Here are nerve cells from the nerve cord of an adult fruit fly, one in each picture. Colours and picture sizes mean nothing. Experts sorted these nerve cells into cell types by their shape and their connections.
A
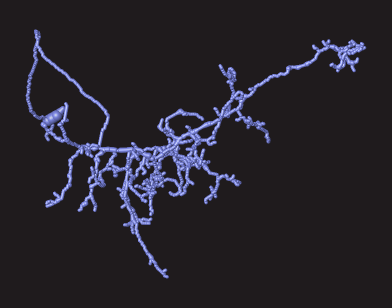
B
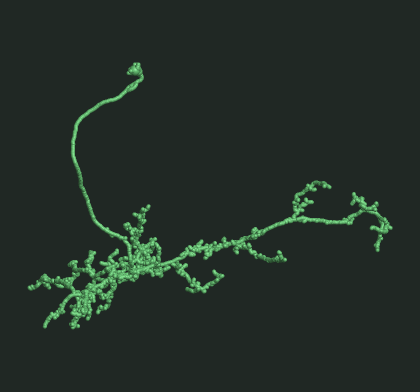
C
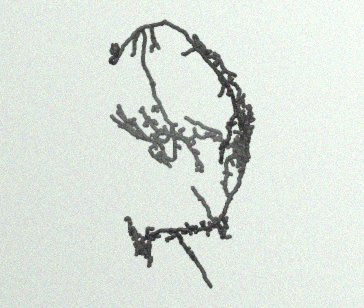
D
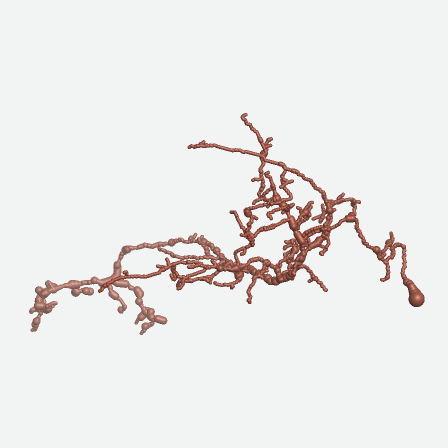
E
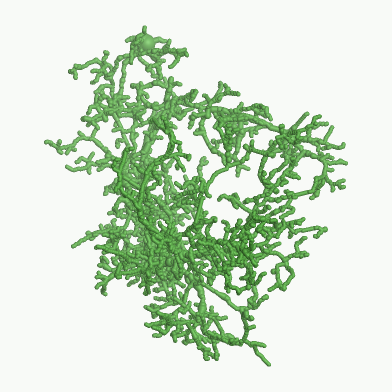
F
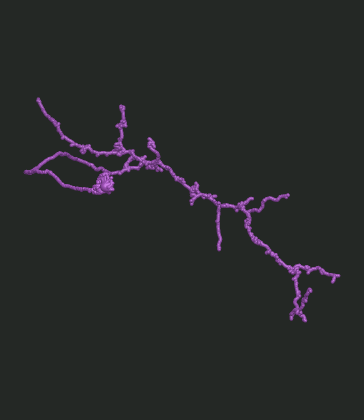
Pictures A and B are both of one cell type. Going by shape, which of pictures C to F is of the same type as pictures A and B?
Picture F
